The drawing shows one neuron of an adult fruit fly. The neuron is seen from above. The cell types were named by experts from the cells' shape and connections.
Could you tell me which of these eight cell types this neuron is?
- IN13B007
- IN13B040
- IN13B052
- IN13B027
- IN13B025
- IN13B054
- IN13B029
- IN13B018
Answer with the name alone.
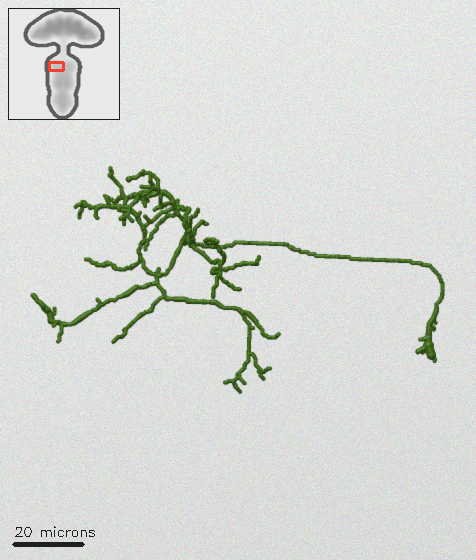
IN13B040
